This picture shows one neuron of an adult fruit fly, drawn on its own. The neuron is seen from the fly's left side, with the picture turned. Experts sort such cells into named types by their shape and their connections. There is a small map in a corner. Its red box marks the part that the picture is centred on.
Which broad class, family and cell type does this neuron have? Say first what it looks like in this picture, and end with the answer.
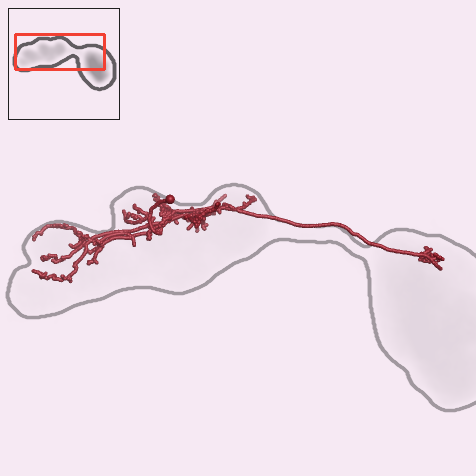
As drawn here it is more than twice as wide as it is tall. Its broad class is ascending neuron. Its family is hemilineage 05B. It is of cell type AN05B054_a.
